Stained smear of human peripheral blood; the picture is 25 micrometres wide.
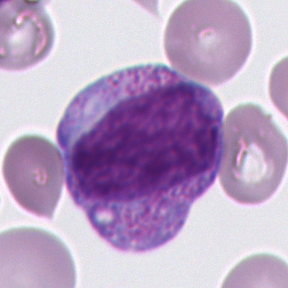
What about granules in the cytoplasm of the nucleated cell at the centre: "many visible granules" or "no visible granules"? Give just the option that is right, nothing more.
Many visible granules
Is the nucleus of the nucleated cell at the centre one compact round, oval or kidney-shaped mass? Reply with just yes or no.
Yes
